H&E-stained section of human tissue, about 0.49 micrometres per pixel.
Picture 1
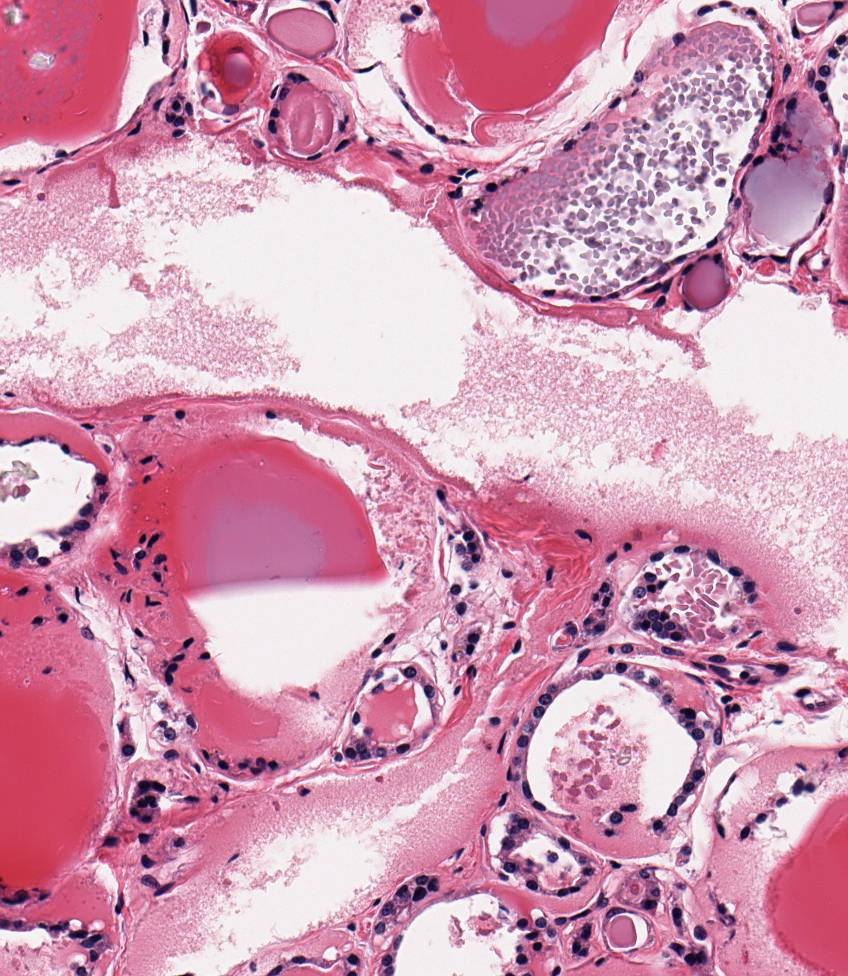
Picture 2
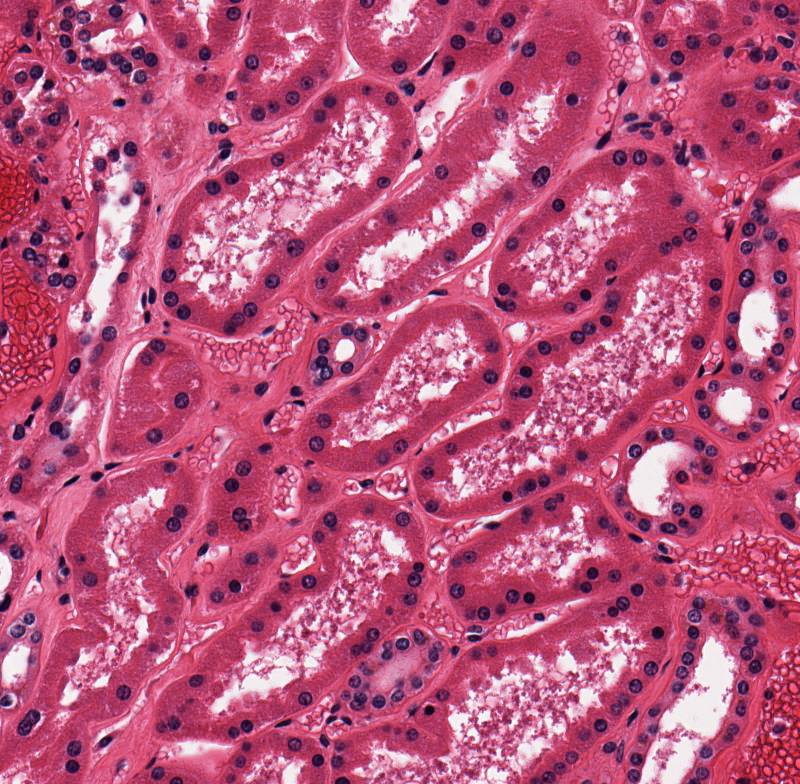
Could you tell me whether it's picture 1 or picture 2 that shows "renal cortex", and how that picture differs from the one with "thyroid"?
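Picture 1: thyroid. Picture 2: renal cortex. Thyroid: rounded closed units of varying size above and below a broad band of pale pink material crossing mid-field. Units lined by a single layer of flattened to low cuboidal cells, small dark nuclei. Many filled with homogeneous, glassy, deep pink material, especially at left and right edges. Thin strands of pink fibrous stroma with scattered spindle-shaped nuclei between units. Renal cortex: closely packed tubules cut lengthwise and obliquely, very little tissue between them. Most tubules: single layer of tall cuboidal cells, deeply eosinophilic granular cytoplasm, round dark nuclei in one row toward the base. Smaller tubules at right edge and near centre: paler cells, more closely spaced nuclei, open clear lumens.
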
